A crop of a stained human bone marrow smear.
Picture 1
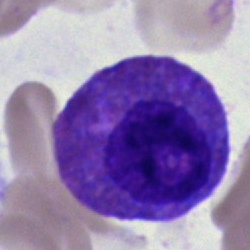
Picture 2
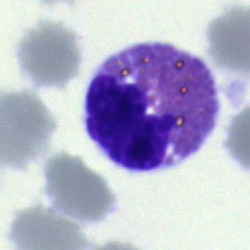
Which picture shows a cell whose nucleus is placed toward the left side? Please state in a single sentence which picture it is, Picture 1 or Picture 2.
Picture 2 is where the cell has its nucleus toward the left.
